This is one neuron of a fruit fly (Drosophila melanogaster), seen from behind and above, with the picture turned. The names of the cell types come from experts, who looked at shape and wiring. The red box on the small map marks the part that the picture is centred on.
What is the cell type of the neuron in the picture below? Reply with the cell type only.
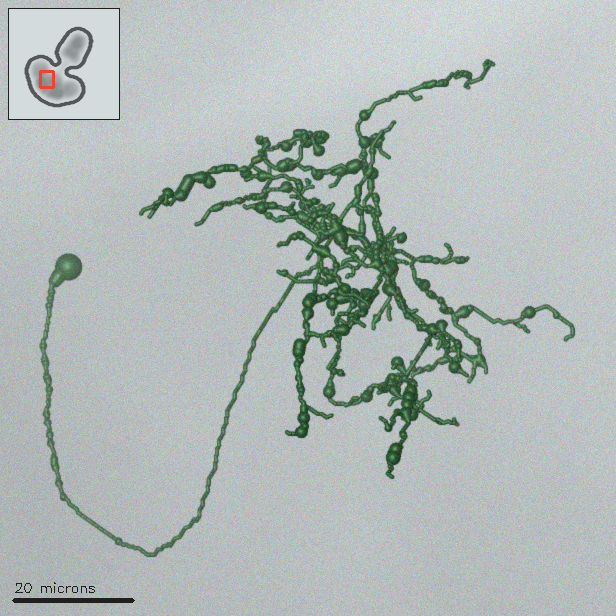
WED024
